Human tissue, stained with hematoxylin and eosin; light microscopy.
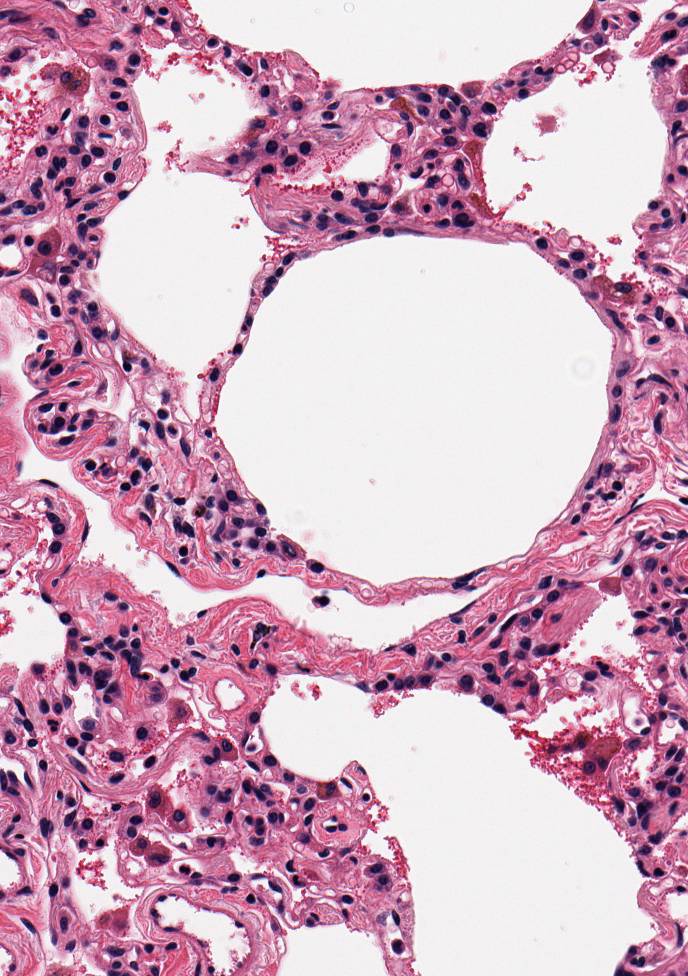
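Lung, H&E stained section. The field is made up of large empty spaces, separated by branching walls of tissue. There's a small round vessel with an open lumen in a wall at lower centre-left. No glands in the field.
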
